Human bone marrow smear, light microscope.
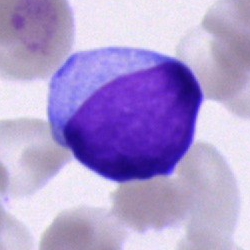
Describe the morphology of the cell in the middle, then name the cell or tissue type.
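The outline of the cell is roughly round, with a smooth edge. Pale blue cytoplasm forms a crescent on the upper-left side of the nucleus. The nucleus stains a deep, fairly even purple throughout. Cell type: blast.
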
